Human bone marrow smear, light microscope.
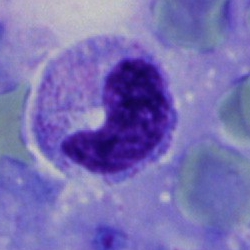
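Band neutrophil in the middle: its nucleus is bent into a kidney shape, the hollow opening to the left, and it sits toward the right of the cell. The chromatin looks dense, staining dark purple, while the cytoplasm is pale lilac rather than deep blue.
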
